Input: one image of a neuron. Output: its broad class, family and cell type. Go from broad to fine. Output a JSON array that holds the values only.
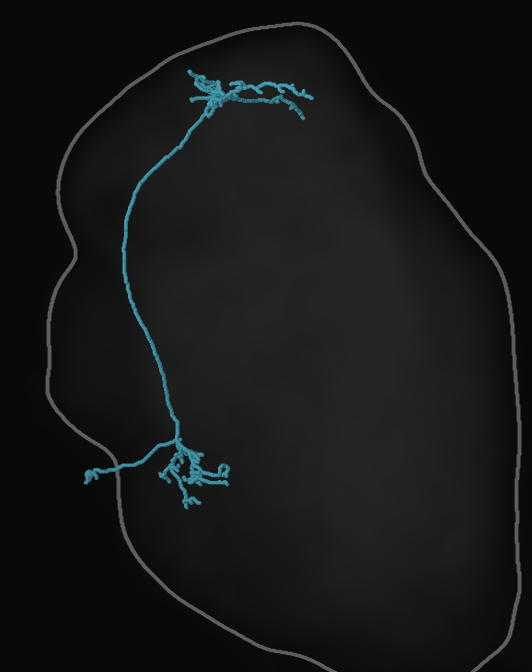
["central-brain intrinsic neuron", "hemilineage FLAa2", "CB2537"]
